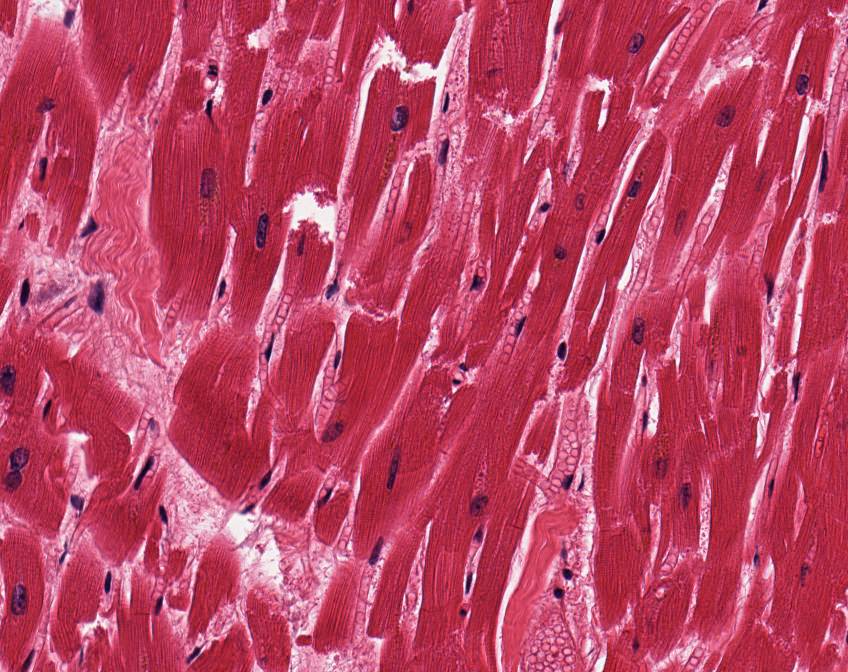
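Left ventricle of the heart, haematoxylin and eosin. The muscle fibres carry fine transverse cross-striations, and some branch to join neighbouring fibres. At the poles of some muscle nuclei lies a pale zone containing fine brownish granules. Narrow white clefts separate many fibres.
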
